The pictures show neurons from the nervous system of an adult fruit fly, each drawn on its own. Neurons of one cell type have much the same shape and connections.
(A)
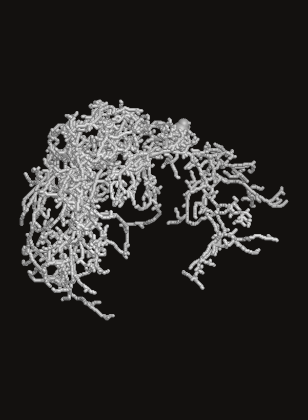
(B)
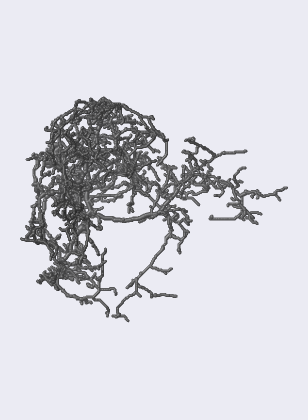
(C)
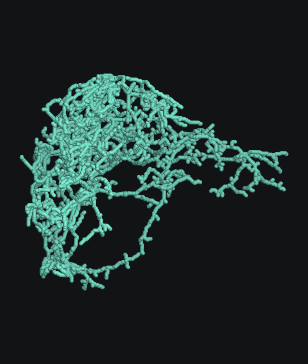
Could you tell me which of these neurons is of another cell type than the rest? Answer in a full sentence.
Picture A shows a neuron of another cell type.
